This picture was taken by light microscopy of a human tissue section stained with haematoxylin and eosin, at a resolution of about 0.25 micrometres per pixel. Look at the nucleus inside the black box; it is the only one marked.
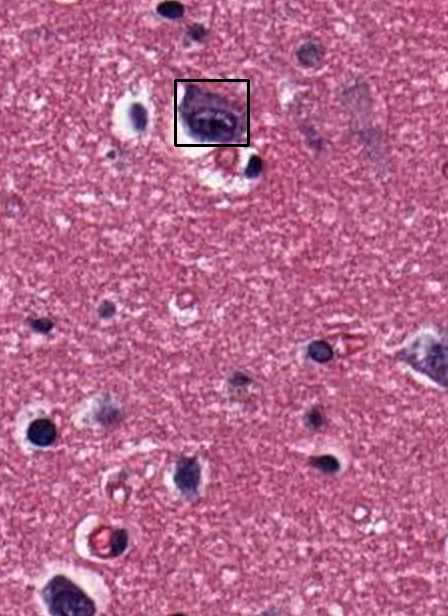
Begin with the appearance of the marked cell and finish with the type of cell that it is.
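It is a compact, roughly oval shape with a somewhat angular outline, larger than the nuclei of the small cells around it. A pale, clear space separates it from the pink background along its left side and lower edge. Directly below it, in that clear space, lie a small round pink body and a small dark oval nucleus. The marked cell is a neuron.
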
